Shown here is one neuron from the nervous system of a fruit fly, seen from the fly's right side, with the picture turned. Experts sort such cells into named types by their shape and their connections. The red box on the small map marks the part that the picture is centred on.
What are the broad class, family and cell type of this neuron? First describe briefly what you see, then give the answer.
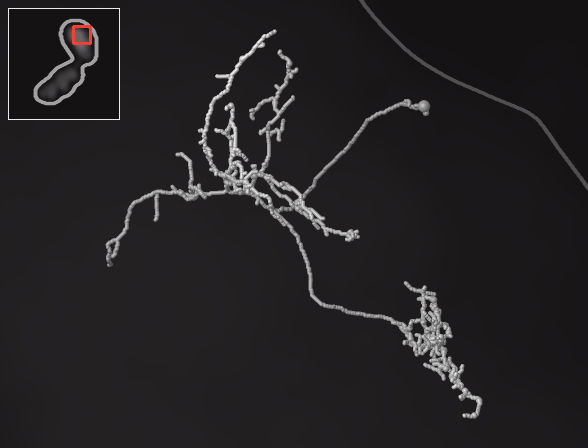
The cell body is at the upper right of the picture. Dozens of branch ends can be seen. It is a central-brain intrinsic neuron. The family is hemilineage CREa2_ventral. Its cell type is LAL032.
